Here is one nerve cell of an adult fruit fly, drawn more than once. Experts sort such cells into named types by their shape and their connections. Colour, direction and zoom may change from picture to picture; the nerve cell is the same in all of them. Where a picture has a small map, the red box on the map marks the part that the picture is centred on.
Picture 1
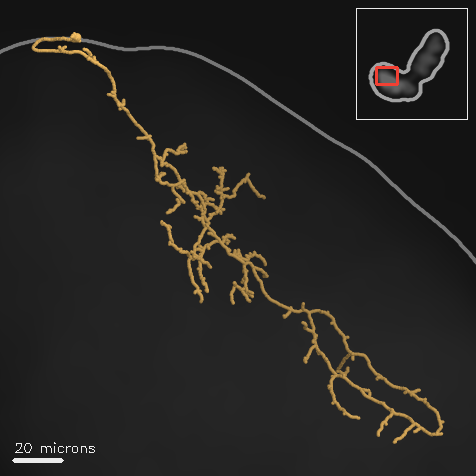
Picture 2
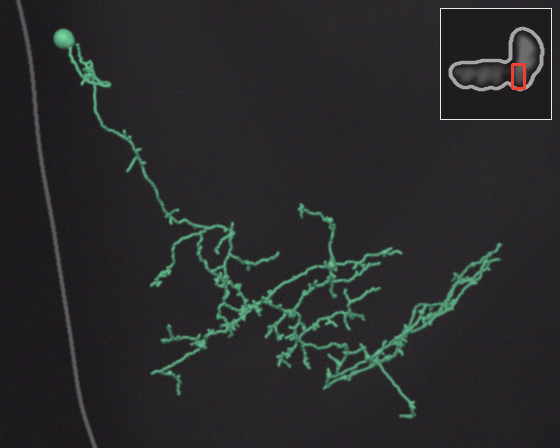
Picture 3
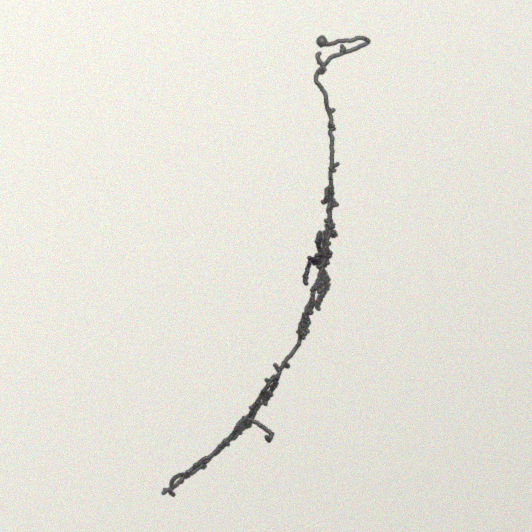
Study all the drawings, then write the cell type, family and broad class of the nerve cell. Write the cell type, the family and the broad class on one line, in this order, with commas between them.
Cm10, Cm, optic-lobe intrinsic neuron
